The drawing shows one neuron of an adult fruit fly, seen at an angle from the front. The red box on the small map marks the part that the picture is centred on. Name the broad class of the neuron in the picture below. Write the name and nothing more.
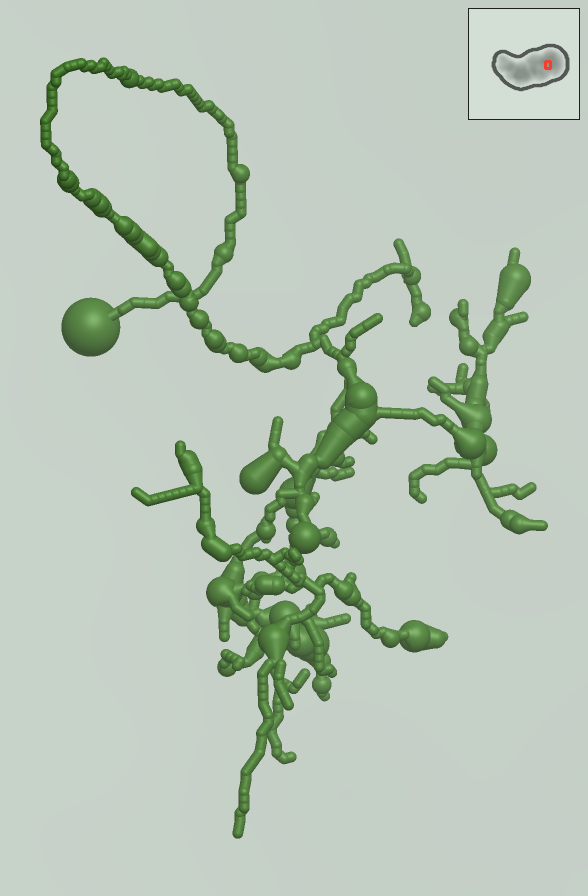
optic-lobe intrinsic neuron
